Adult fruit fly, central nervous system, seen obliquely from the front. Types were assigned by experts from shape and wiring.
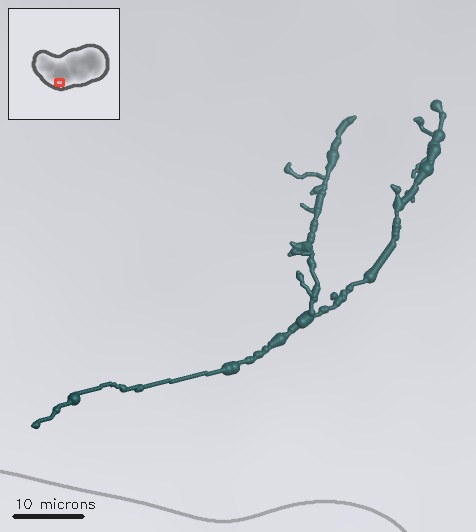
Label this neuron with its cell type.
LgLG2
